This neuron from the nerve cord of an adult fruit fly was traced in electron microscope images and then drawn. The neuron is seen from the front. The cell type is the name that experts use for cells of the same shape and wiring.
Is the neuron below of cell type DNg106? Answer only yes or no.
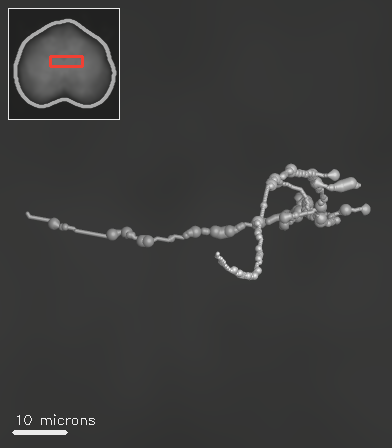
yes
